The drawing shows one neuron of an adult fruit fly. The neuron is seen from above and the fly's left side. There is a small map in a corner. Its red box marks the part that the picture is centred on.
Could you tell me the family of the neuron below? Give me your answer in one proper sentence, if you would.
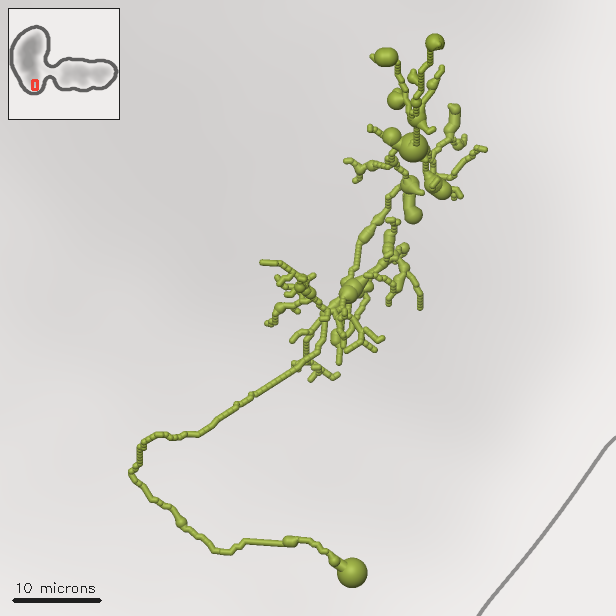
In terms of family, the neuron is Mi.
